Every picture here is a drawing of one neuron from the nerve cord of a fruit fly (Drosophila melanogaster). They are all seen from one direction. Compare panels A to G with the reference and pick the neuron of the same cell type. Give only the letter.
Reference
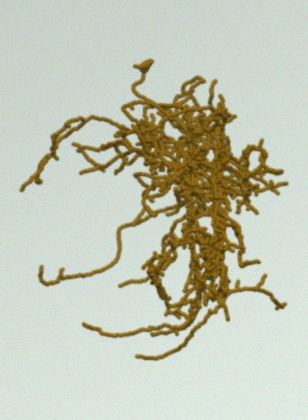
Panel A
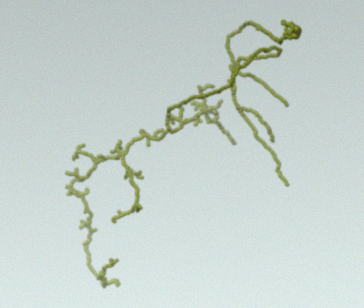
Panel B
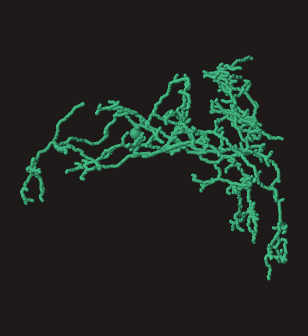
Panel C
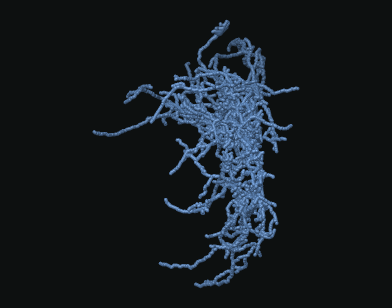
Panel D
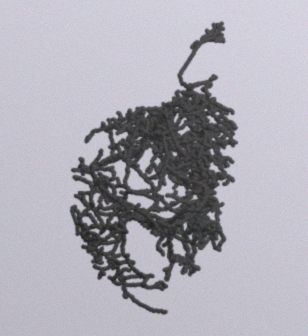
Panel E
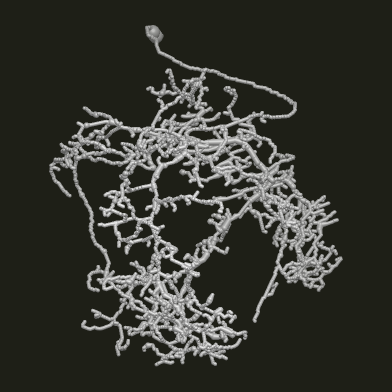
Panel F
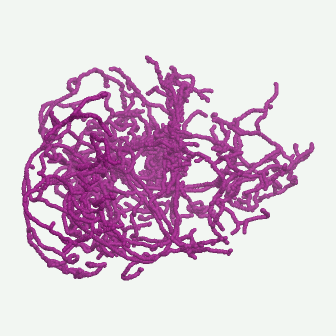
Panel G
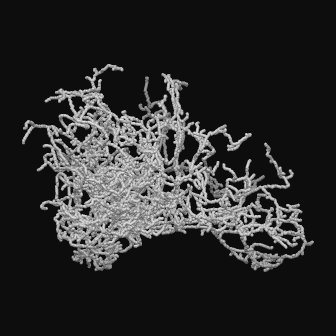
C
